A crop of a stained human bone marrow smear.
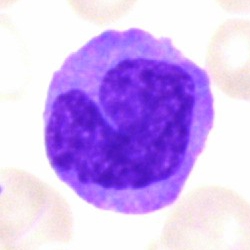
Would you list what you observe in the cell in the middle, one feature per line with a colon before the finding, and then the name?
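Nucleus: one connected mass, not split into separate lobes
Cleft: deep, cutting in from the upper edge
Chromatin: dark purple, dotted with small pale spots, so it looks lacy
Cytoplasm: a pale lilac-blue rim around the nucleus
Name: monocyte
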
